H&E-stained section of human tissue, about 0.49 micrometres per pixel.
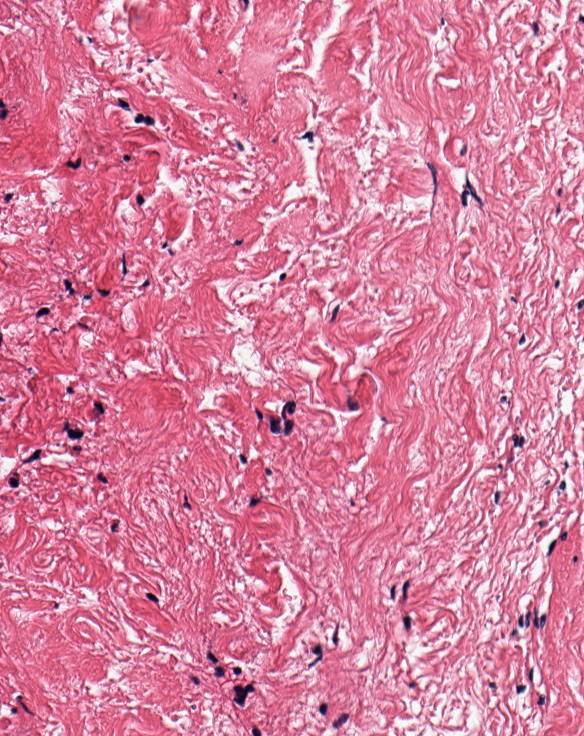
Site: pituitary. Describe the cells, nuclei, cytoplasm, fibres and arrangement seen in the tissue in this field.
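The entire field is filled by densely packed pink collagen bundles, many of them with a wavy outline. Nuclei are sparse, thinly scattered across the field; they are small and dark, and most are elongated or oval.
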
